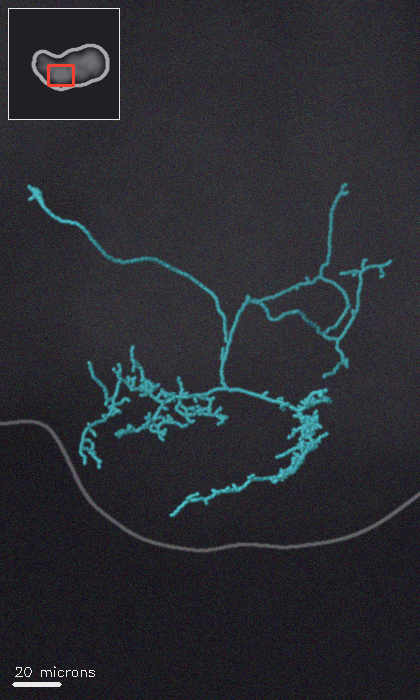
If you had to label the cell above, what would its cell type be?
IN23B060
